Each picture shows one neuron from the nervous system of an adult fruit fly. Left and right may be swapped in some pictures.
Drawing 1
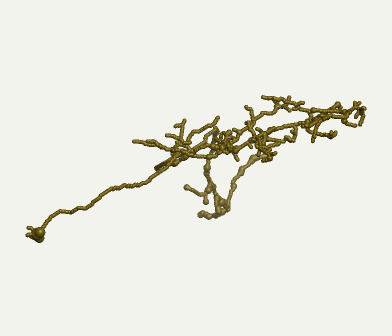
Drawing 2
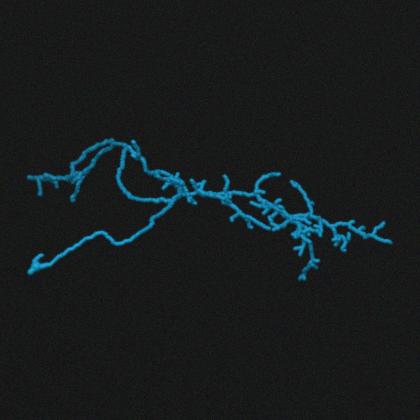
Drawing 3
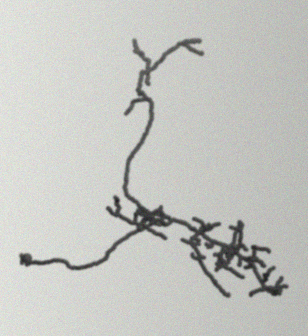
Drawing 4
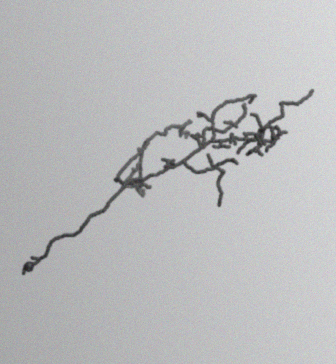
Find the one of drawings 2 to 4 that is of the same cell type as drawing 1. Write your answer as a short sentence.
Drawing 3 shows a neuron of the same cell type.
